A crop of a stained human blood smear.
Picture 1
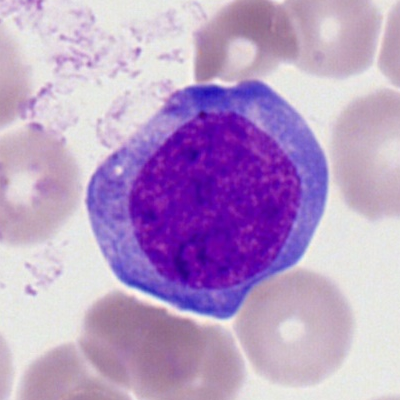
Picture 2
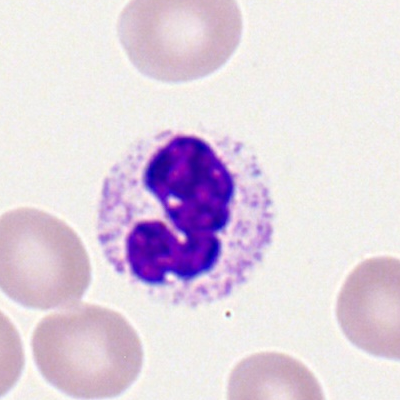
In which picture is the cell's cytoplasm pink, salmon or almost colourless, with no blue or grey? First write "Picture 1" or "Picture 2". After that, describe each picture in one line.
Picture 2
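In picture 1: A moderate rim of deep blue cytoplasm surrounds the nucleus.
In picture 2: The cytoplasm is pale pink.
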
